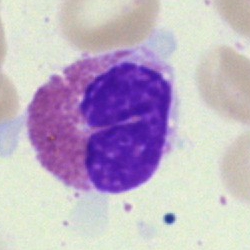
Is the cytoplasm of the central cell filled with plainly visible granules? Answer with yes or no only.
Yes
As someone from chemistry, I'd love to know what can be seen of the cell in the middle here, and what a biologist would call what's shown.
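Starting with the outline, the cell is roughly round. Its nucleus lies toward the right side, partly split into upper and lower parts by a thin horizontal cleft. The chromatin is dark purple and clumped, dotted with paler spots. The cell is an eosinophil.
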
